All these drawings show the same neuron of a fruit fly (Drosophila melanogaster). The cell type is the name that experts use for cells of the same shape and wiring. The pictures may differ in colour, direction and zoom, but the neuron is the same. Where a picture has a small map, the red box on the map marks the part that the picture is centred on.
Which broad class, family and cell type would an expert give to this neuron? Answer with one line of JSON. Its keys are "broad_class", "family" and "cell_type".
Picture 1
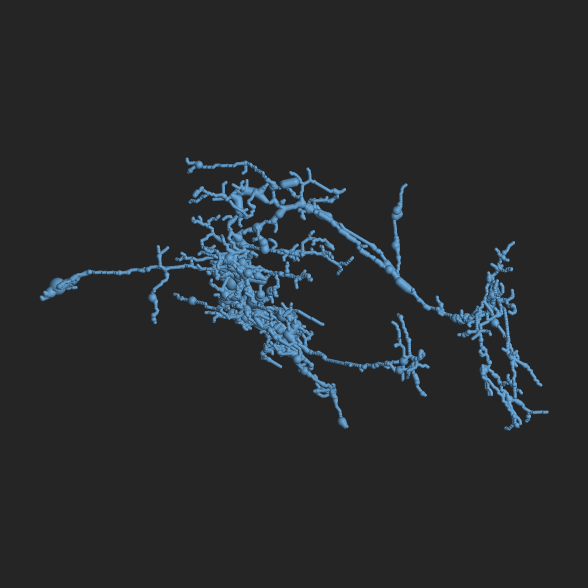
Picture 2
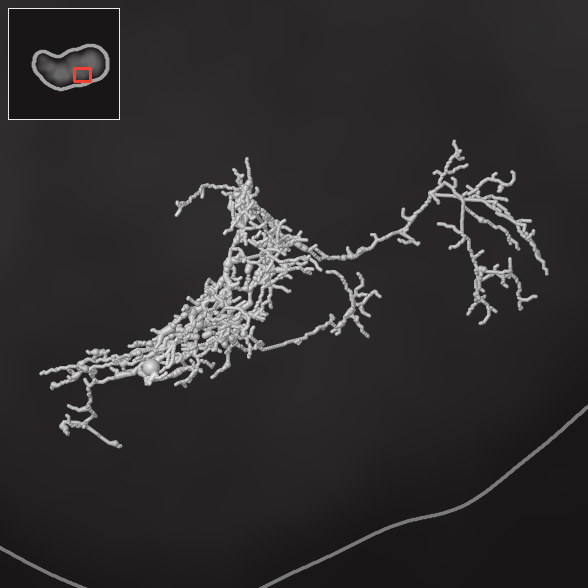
{"broad_class": "central-brain intrinsic neuron", "family": "hemilineage TRdl_b", "cell_type": "GNG573"}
